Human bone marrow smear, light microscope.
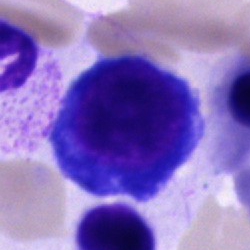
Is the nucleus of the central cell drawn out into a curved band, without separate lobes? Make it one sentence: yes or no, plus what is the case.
No, compact and round or oval, the nucleus is not a curved band.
